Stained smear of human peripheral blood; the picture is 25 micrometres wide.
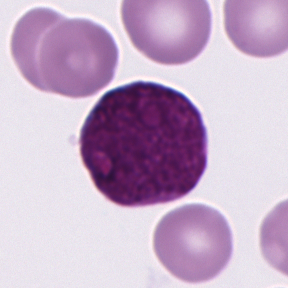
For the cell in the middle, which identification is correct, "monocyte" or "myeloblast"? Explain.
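It is a myeloblast. First point, the cytoplasm: it is at most a very thin rim at the cell's edge, and the nucleus fills about 90% of the cell's area.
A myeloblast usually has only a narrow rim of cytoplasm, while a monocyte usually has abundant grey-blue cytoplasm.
Second point, size: the cell is about 11 micrometres across, about 1.5 times as wide as a whole red cell in the picture, and the nucleus is also about 11 micrometres across. Third point, other details: no projections stand out from the surface, no clear vacuoles are seen, and a small reddish-purple rounded patch lies near the lower left edge of the nucleus.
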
